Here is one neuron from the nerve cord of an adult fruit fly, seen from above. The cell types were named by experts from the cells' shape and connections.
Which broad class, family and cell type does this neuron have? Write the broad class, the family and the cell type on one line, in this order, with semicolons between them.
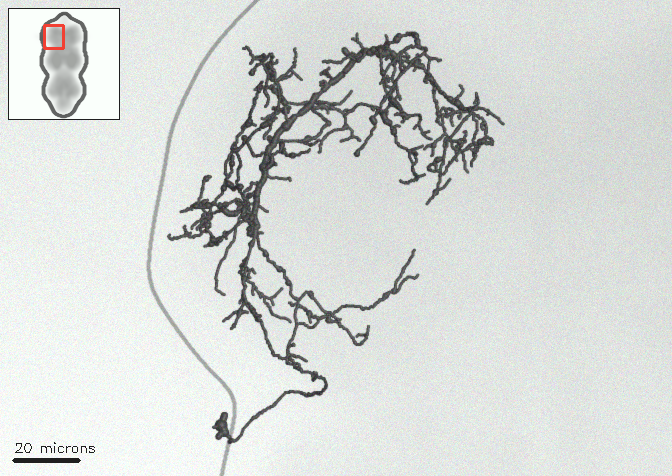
nerve-cord intrinsic neuron; hemilineage 03A; IN03A046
